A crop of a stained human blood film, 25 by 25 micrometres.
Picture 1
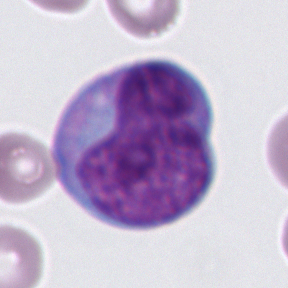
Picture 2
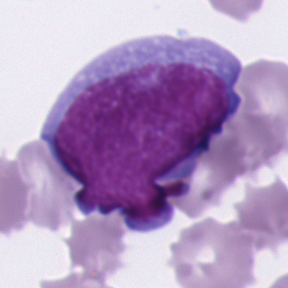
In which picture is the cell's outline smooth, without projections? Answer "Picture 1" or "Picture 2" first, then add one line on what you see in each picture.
Picture 1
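What picture 1 shows: The cell outline is roughly round and smooth.
What picture 2 shows: The lower edge of the cell carries several small knob-like blebs.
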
